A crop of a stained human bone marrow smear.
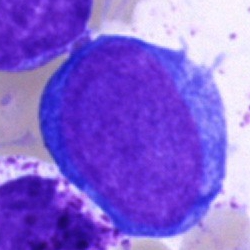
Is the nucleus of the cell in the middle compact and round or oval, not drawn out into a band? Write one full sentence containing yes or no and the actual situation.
Yes, the nucleus takes the form of a single compact round or oval mass.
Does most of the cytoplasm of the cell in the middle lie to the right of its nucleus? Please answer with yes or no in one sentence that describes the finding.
Yes, to the right of the nucleus lies most of the cytoplasm.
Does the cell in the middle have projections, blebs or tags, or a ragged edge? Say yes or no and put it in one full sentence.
Yes, there is a ragged or frayed outline, or there are projections, blebs or tags, on this cell.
